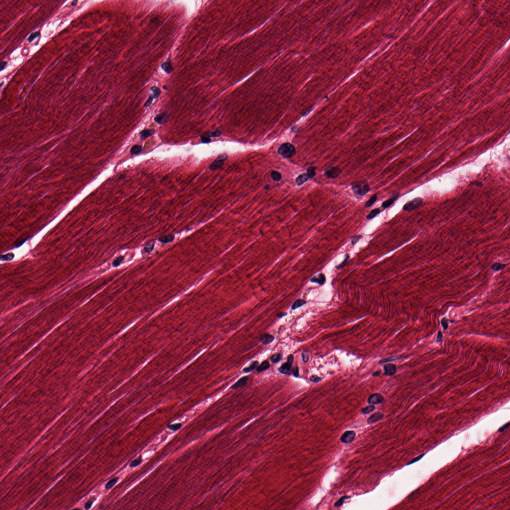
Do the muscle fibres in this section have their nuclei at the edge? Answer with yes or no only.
Yes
